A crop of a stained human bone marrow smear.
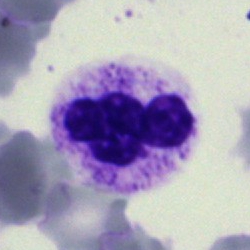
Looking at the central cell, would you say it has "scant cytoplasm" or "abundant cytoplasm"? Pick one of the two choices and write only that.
Abundant cytoplasm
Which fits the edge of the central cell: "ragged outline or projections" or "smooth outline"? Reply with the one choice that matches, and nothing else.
Smooth outline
